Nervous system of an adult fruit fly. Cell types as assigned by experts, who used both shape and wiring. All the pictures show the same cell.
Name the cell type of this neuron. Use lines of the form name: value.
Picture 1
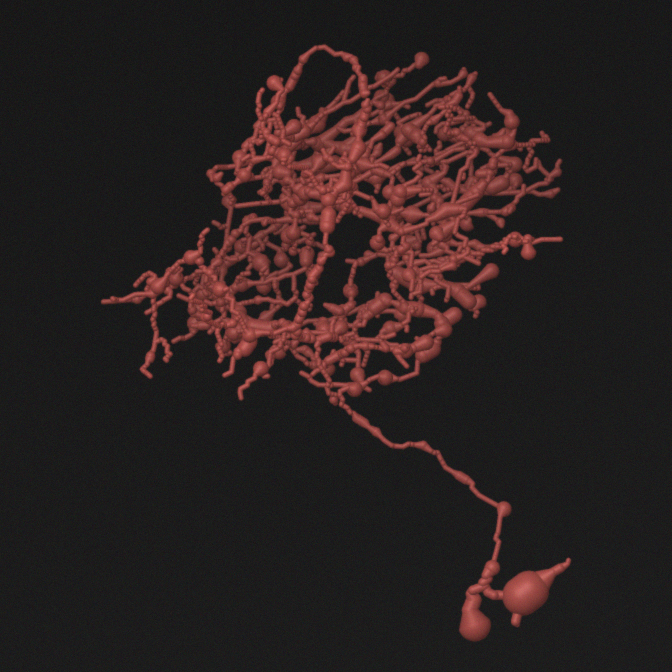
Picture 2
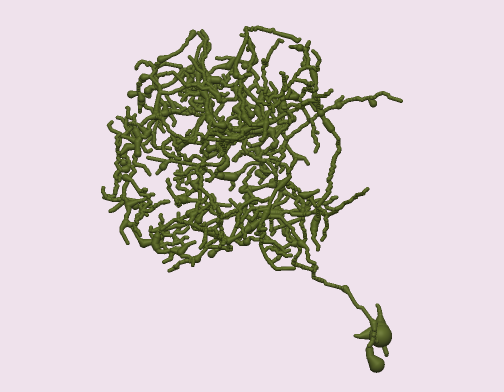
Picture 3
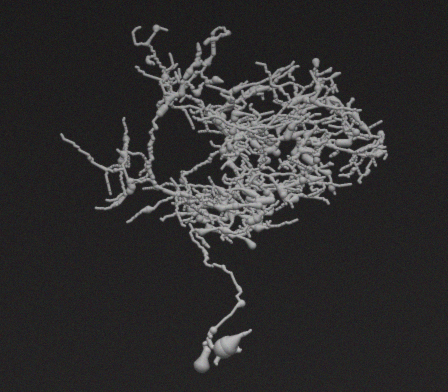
cell type: INXXX343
